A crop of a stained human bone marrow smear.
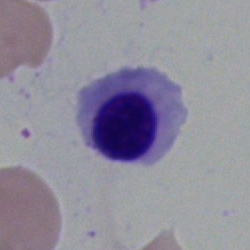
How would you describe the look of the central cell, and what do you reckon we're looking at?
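Outline irregular; right edge slightly scalloped. Chromatin dense, very dark purple throughout the nucleus. Moderate rim of pale lilac-blue cytoplasm around the nucleus, widest upper right. No visible granules in the cytoplasm. Cell: erythroblast.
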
